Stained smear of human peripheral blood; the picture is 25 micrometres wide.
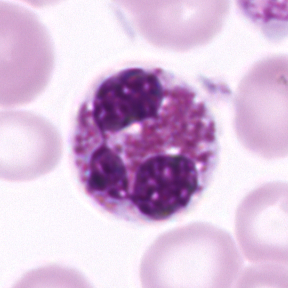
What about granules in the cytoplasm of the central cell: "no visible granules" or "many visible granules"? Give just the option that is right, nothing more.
Many visible granules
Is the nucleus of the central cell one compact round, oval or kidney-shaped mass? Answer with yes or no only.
No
